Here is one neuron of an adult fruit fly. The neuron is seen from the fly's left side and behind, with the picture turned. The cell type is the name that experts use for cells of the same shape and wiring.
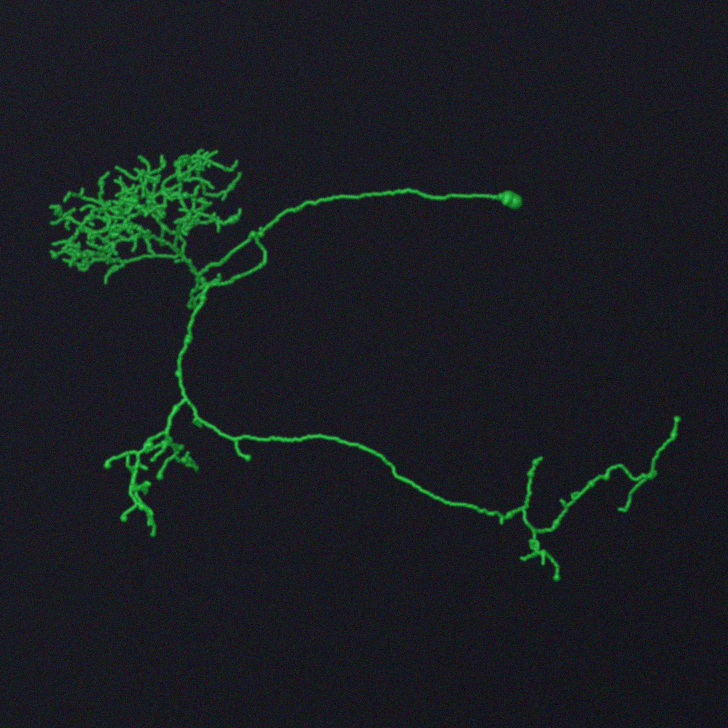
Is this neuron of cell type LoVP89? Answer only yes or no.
yes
